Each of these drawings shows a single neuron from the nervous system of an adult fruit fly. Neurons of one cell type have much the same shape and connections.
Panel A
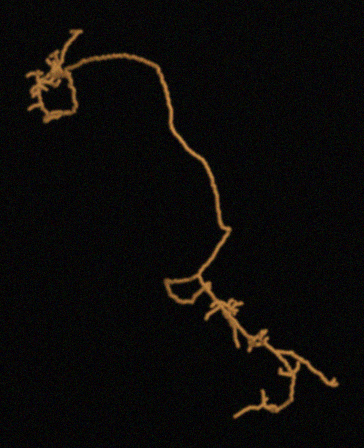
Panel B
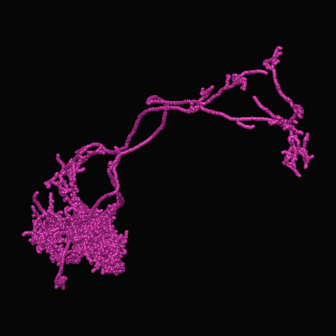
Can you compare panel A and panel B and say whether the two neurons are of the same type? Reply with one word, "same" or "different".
different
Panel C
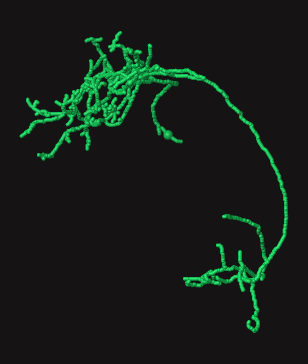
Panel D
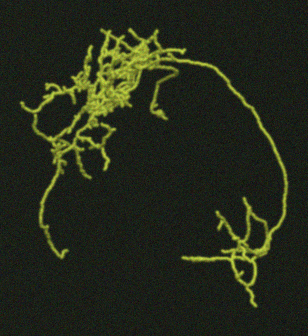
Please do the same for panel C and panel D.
same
